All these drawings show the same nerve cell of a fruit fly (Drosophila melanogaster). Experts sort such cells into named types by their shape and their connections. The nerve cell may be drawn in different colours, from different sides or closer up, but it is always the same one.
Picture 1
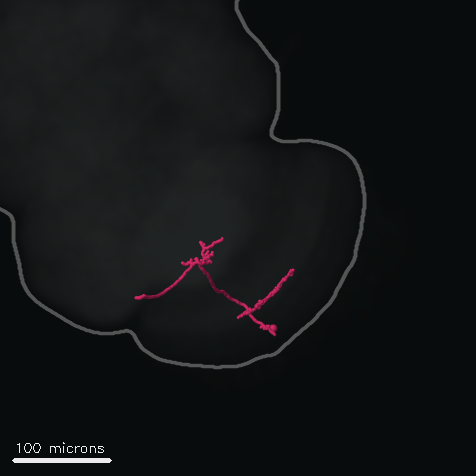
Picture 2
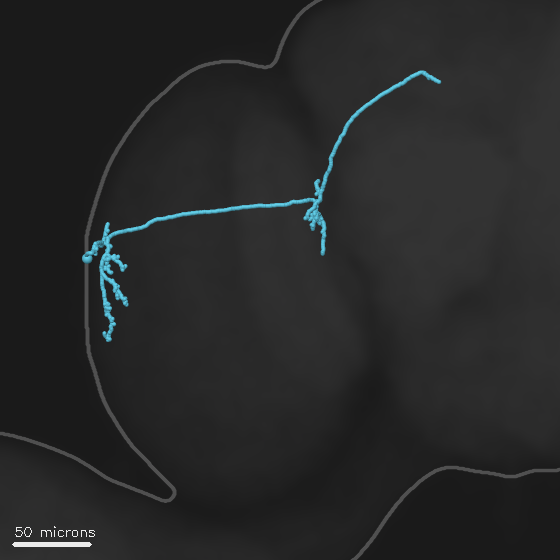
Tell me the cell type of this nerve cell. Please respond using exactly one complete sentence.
The cell type held by this nerve cell is MeTu4c.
